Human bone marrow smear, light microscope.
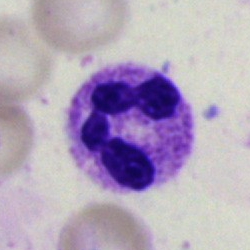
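Segmented neutrophil, the central cell of a stained human bone marrow smear. The nucleus is divided into four separate lobes joined by narrow connections. Chromatin is dense and dark purple. Fine lilac granules fill the cytoplasm.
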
